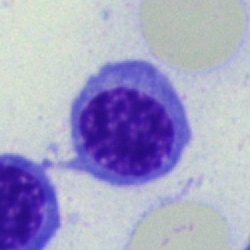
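Erythroblast with dark purple, coarsely clumped chromatin and lots of small pale patches between the clumps. The cytoplasm rim is widest on the upper right side of the nucleus, and you won't see any granules in it. Note the short tapering tag of cytoplasm off the lower left of the cell.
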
